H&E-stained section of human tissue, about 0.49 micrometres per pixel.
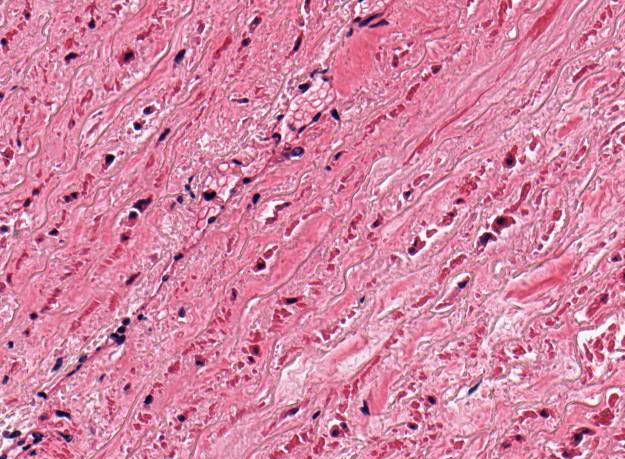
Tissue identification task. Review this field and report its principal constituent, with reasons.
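That's mainly tunica media of an artery, and the giveaway is that the fibrous strands are wavy rather than straight.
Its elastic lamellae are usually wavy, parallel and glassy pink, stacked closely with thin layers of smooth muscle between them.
The field's sparsely cellular, with eosinophilic fibrous material taking over, and the scattered nuclei are small and dark. Narrow clear clefts run between the strands, parallel to them.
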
